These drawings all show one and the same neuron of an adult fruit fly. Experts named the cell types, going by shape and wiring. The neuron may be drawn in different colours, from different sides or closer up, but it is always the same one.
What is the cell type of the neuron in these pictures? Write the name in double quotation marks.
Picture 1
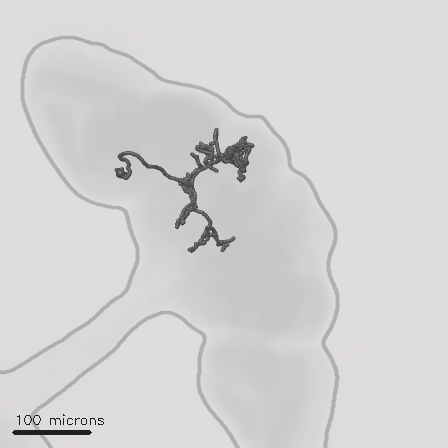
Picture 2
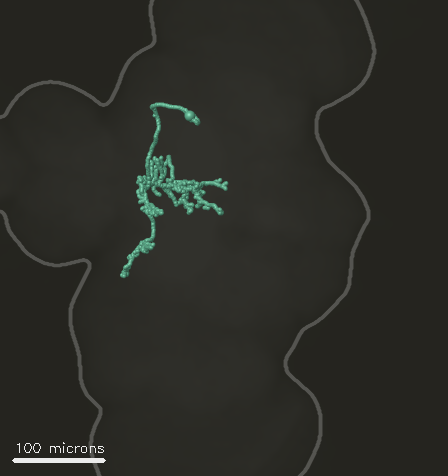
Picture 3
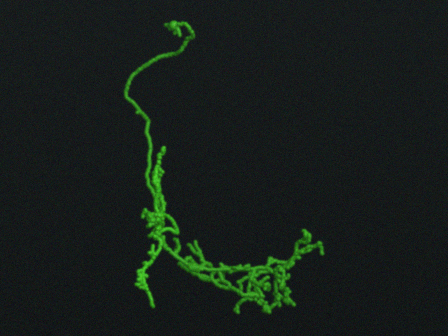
"ATL012"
